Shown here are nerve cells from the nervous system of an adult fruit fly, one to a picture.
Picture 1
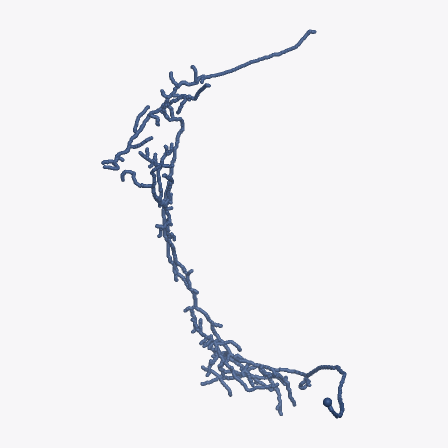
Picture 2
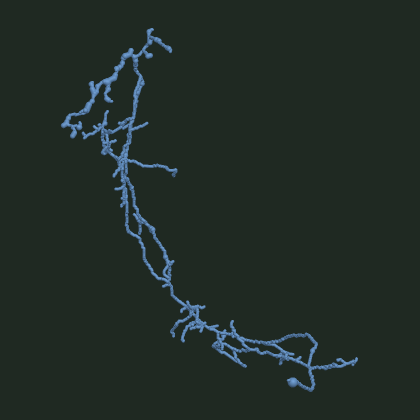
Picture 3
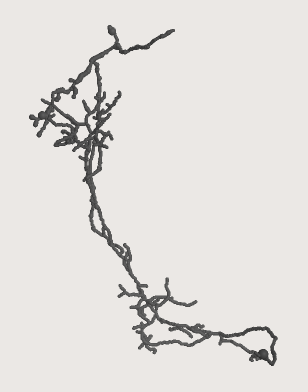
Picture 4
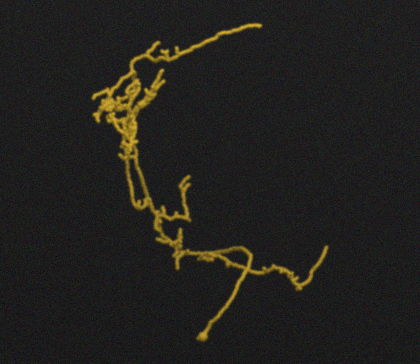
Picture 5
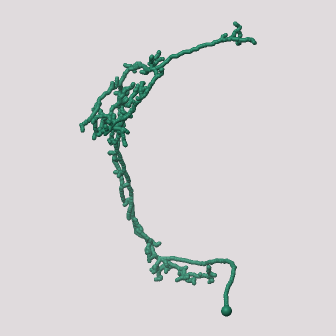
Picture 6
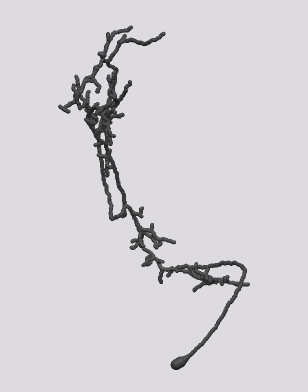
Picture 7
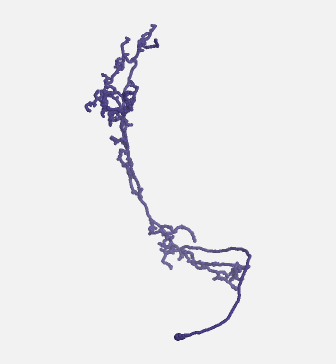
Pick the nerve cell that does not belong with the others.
5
